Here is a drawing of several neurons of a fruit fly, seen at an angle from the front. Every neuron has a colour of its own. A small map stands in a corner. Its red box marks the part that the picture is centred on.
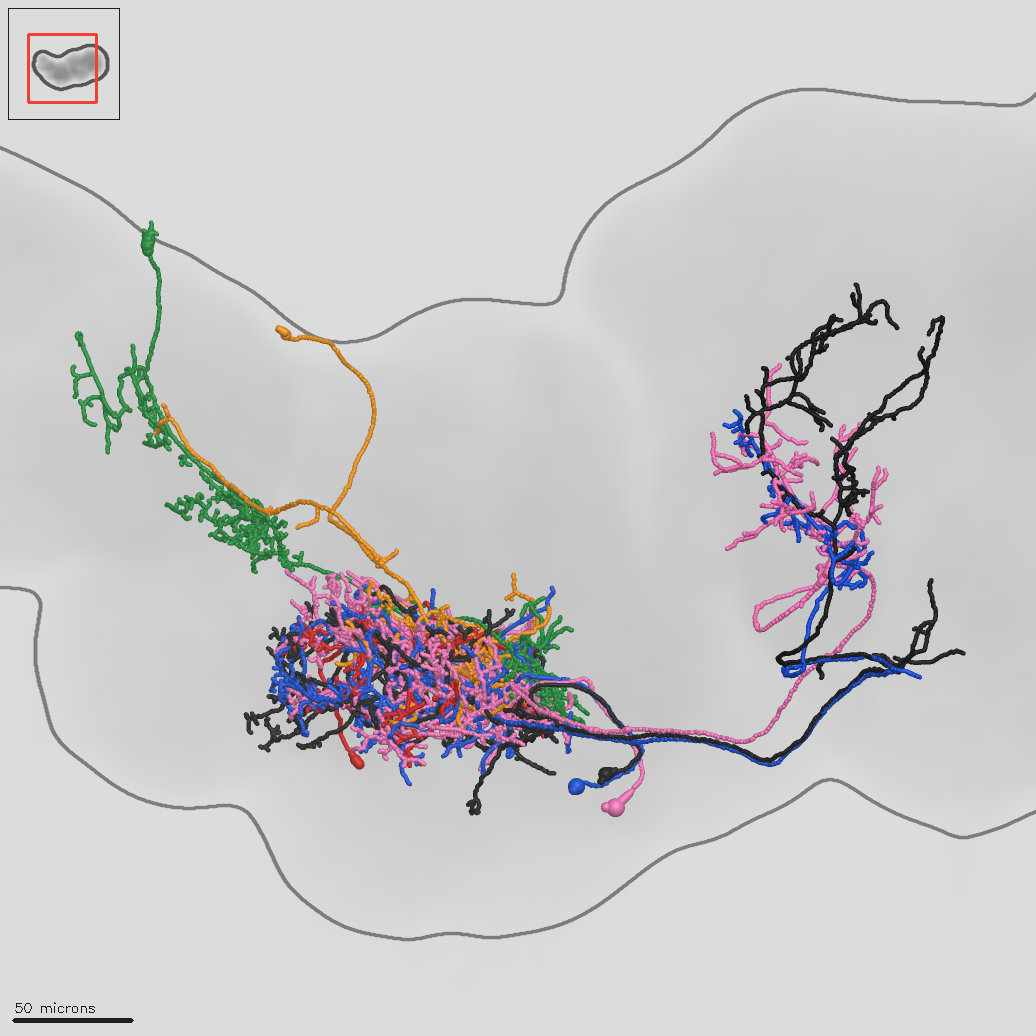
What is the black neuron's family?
hemilineage 08B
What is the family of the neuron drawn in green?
hemilineage 23B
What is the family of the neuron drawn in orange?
hemilineage 11A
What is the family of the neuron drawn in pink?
hemilineage 07B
